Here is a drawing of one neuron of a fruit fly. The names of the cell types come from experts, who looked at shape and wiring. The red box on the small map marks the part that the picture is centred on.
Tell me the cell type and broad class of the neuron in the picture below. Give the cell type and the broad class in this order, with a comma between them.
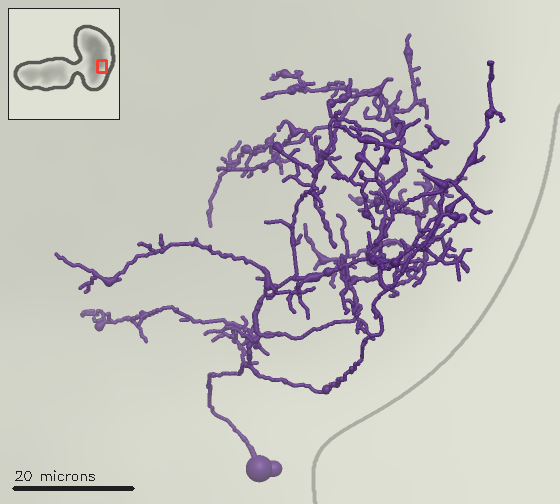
CB2178, central-brain intrinsic neuron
